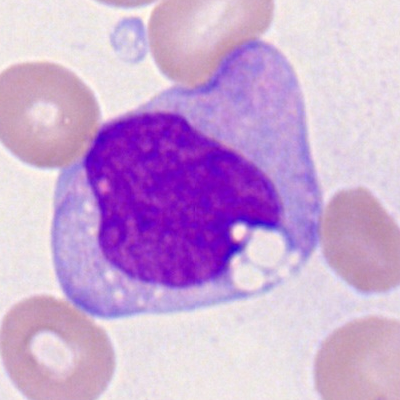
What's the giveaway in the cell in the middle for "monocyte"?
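This monocyte has abundant cytoplasm forming a wide rim around the nucleus. The nucleus is one irregular mass, not split into separate lobes. Its chromatin is finely stippled rather than coarsely clumped. A cluster of clear, round vacuoles sits against the lower right edge of the nucleus.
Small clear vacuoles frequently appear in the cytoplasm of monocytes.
That cluster of vacuoles therefore fits the name monocyte.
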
